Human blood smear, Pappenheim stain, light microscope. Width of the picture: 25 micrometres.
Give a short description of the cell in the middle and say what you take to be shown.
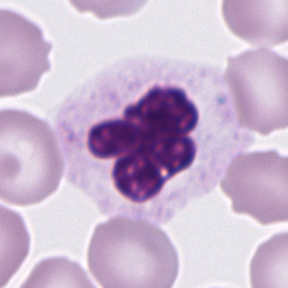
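The nucleus measures about 10 micrometres across, and its chromatin is dense and dark purple with a few small paler spots. A broad rim of very pale lilac-grey cytoplasm surrounds it on all sides. Fine pinkish-purple granules are scattered throughout this cytoplasm. The cell is a segmented neutrophil.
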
